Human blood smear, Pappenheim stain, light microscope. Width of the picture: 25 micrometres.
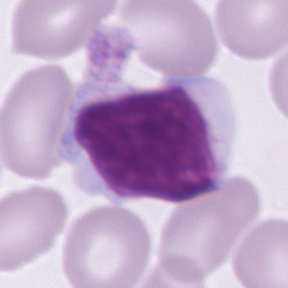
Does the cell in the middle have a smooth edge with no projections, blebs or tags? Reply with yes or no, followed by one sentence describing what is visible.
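No. The cell's outer edge on the left side is ragged with fine wisps rather than smooth.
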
